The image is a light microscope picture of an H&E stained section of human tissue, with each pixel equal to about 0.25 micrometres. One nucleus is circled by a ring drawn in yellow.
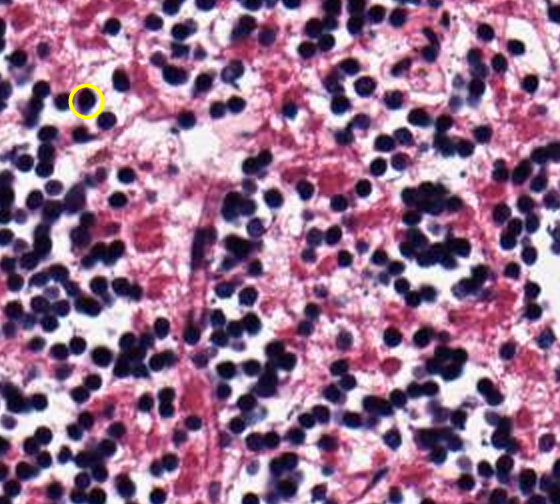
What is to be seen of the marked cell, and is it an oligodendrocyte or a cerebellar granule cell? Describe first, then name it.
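The nucleus is small, round and evenly dark, almost black, with no internal detail visible. It is about the same size as the many other round dark nuclei around it. Hardly any cytoplasm can be seen; the dark nucleus borders directly on pale clear space and pink fibrillary material. It lies among many similar round dark nuclei scattered loosely through a pink fibrillary background with clear gaps between them. It is a cerebellar granule cell.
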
